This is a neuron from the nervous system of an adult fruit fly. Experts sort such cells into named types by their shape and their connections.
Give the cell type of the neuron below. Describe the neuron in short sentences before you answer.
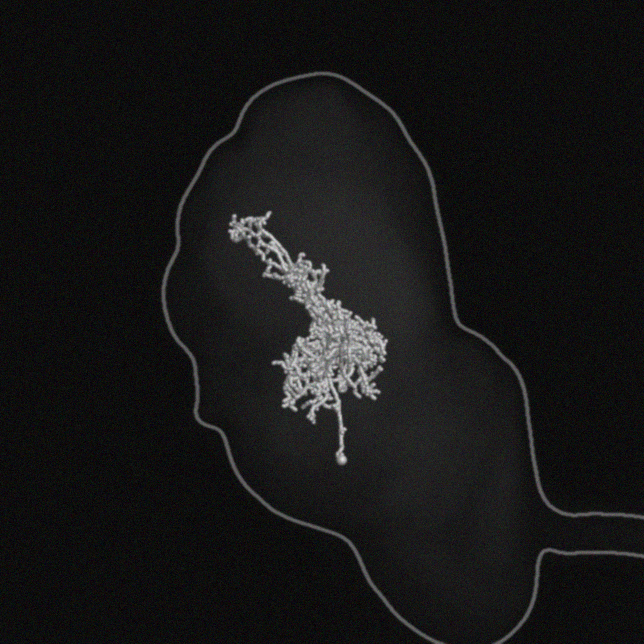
Its cell body lies at the bottom of the picture. In this view it is taller than it is wide. Its broad class is central-brain intrinsic neuron. The cell type is AVLP316.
